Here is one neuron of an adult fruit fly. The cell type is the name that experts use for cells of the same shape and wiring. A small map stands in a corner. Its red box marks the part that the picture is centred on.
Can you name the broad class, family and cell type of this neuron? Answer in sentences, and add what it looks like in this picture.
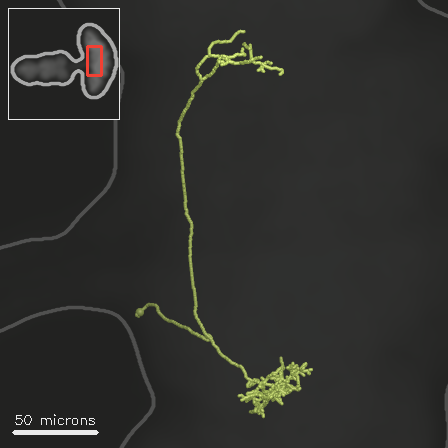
It is a central-brain intrinsic neuron. The family is hemilineage DM6_ventral. The cell type is WED166_d. It is in the brain and does not reach the nerve cord. By the scale bar it is about 250 microns tall in this view.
